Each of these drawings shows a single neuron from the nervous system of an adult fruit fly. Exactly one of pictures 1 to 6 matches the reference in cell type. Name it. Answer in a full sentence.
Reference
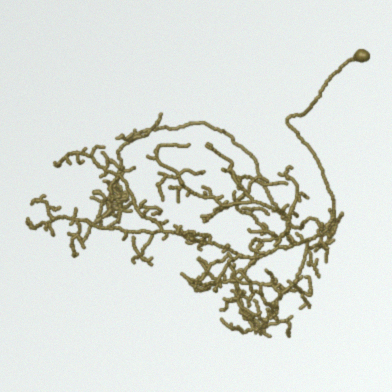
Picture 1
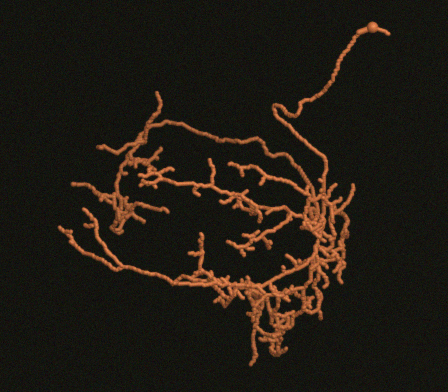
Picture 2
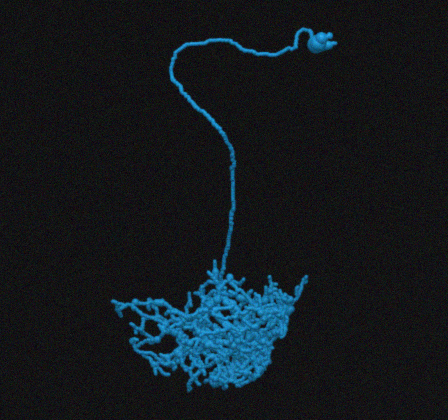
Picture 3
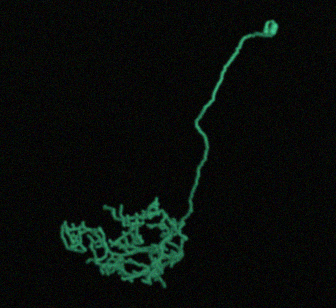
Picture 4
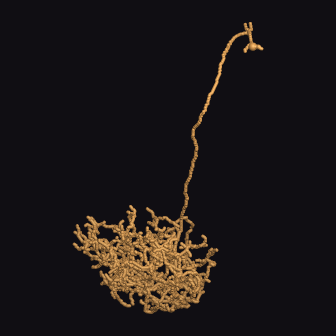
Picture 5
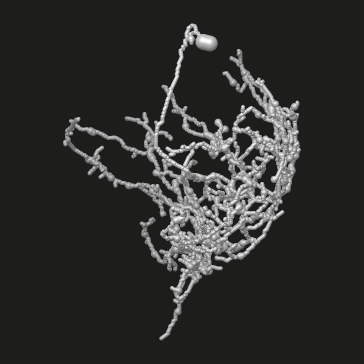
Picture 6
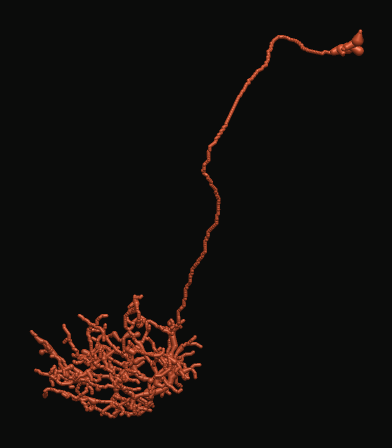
Picture 1 is of the same cell type.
